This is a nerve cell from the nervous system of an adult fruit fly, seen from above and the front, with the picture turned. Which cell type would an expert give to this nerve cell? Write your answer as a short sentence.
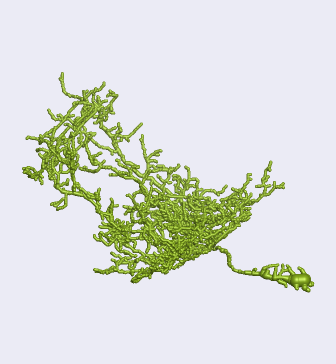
The cell type is MN2V.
